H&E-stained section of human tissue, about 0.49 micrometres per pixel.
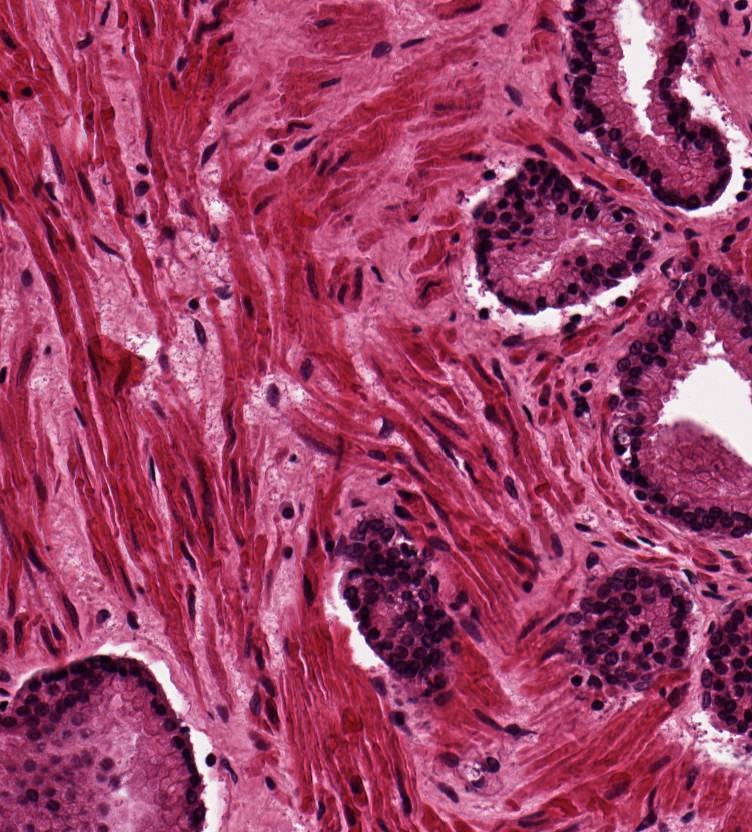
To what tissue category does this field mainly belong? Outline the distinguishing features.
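Mostly fibromuscular stroma here: muscle bundles fill the left and centre, with glands along the right side and in the bottom left corner. The smooth muscle interlaces, some bundles cut lengthwise and others across, and its cells have elongated, blunt-ended nuclei and deeply eosinophilic cytoplasm.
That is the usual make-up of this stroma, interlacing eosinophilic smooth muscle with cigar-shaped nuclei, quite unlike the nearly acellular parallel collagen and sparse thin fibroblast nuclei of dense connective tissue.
The glands are lined by columnar cells with pale, finely granular to clear cytoplasm and round nuclei near the base.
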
